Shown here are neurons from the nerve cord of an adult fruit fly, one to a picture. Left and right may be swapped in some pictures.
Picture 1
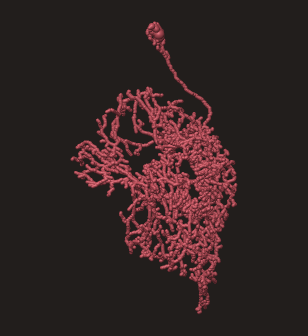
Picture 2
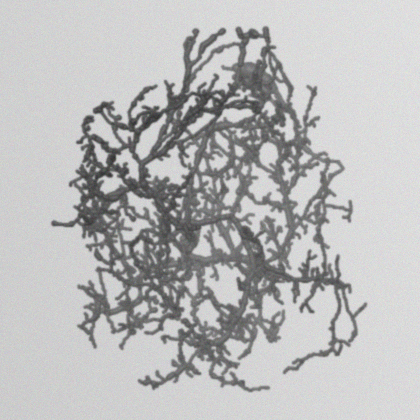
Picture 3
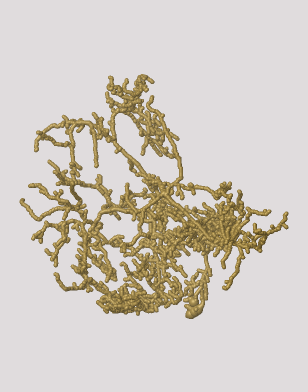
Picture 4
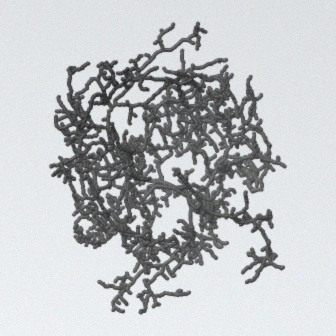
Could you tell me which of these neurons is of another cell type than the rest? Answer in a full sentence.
The neuron in picture 3 is of another cell type than the rest.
